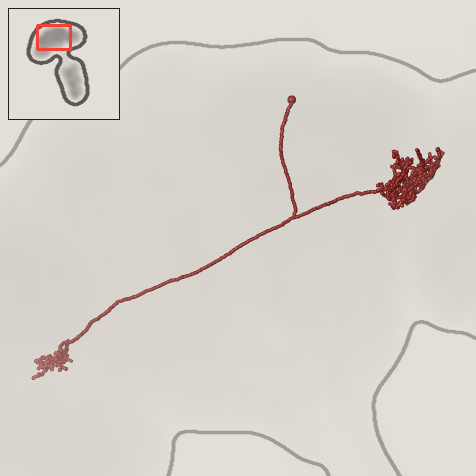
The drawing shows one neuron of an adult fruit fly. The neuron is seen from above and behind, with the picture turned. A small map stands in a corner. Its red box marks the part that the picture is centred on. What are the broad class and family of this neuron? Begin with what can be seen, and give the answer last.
It is in the brain and does not reach the nerve cord. The cell body is at the top of the picture. This is a central-brain intrinsic neuron. Its family is hemilineage VLPa2.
